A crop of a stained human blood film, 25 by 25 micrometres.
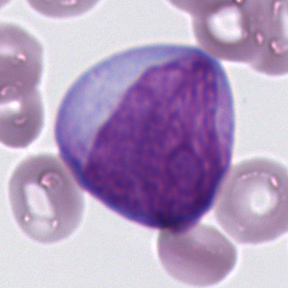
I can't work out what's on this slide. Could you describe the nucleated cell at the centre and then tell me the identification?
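Smooth and free of surface projections, the cell outline encloses a nucleus placed toward the lower right. The nuclear edge facing the cytoplasm runs nearly straight, and the chromatin forms a fine, lacy network rather than coarse clumps. This is an atypical promyelocyte.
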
